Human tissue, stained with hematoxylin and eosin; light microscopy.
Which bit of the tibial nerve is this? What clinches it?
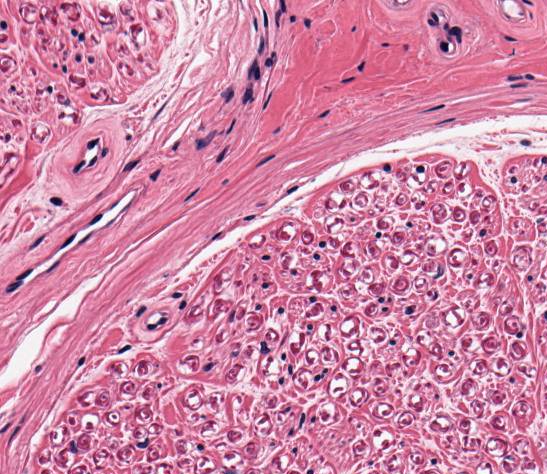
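The field shows nerve fascicle, a large rounded one at the lower right and part of another at the upper left. What decides it is the fibres, cross-cut, each a central pink axon in a clear ring.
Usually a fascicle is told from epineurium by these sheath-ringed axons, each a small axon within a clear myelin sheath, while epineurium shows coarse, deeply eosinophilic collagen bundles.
Large and small fibres are mixed together, and small dark nuclei lie sparsely among them.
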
